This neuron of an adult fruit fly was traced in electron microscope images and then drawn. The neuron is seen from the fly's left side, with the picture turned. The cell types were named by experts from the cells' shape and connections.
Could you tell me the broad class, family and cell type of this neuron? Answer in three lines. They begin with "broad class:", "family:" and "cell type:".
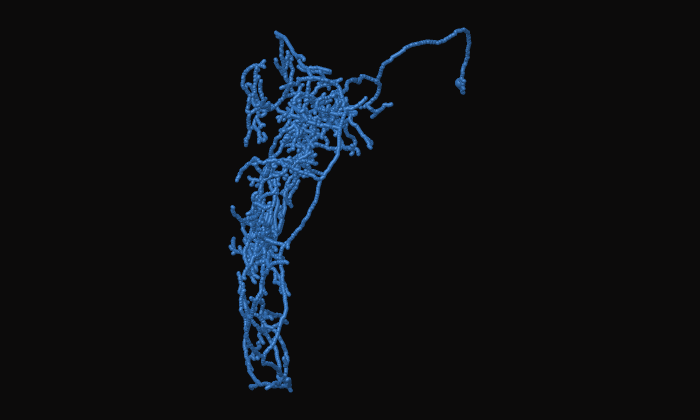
broad class: central-brain intrinsic neuron
family: hemilineage MX7
cell type: PS359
